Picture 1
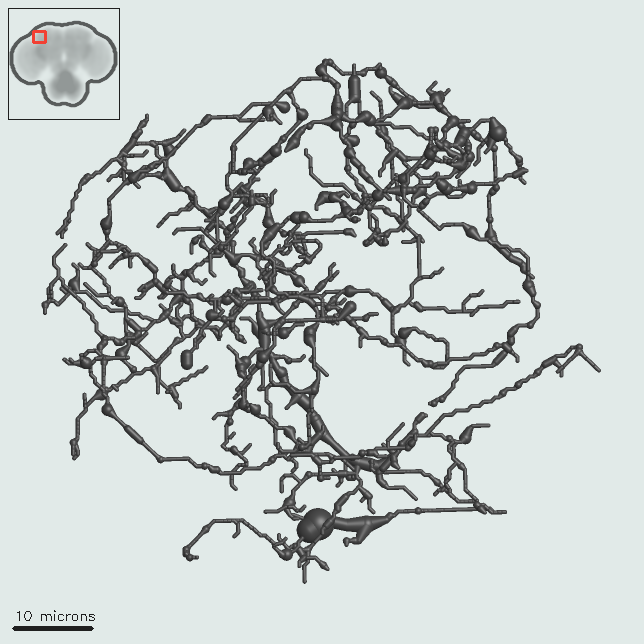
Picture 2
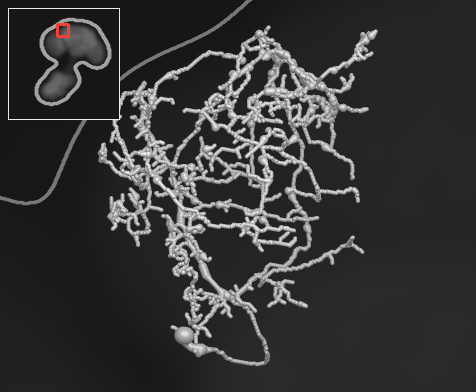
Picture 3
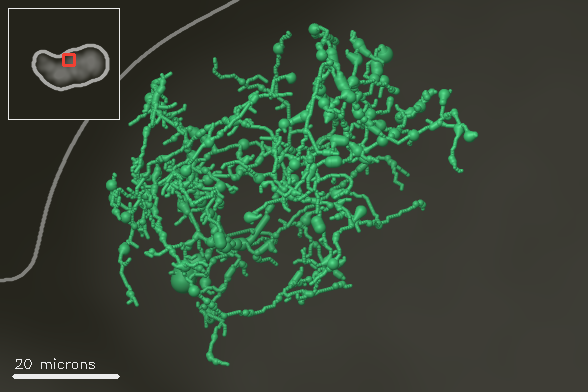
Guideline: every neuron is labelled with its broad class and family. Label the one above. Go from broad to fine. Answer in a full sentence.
A central-brain intrinsic neuron of hemilineage LHp1.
